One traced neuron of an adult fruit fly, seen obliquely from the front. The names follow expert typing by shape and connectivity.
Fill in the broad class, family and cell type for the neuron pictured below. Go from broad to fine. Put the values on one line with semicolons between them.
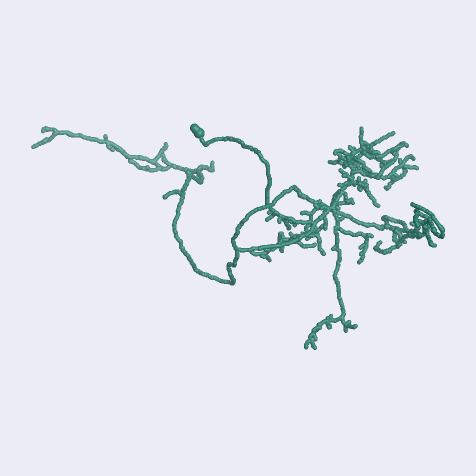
central-brain intrinsic neuron; hemilineage SMPad3; CB1871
